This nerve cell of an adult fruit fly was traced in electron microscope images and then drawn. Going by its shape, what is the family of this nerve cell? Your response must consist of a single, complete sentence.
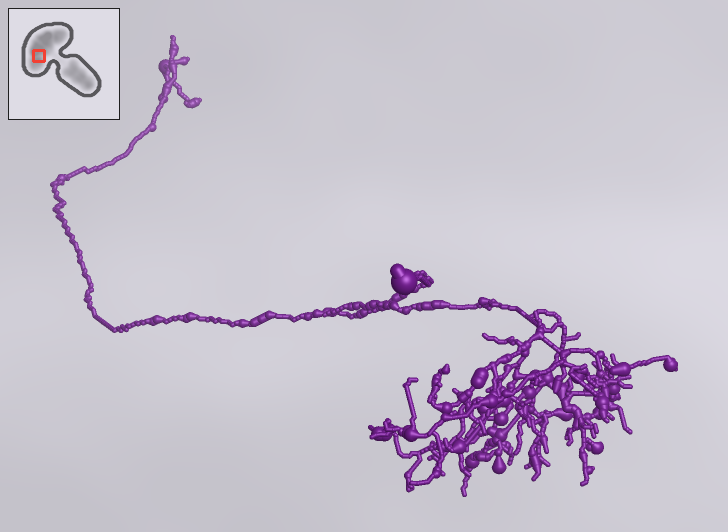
The nerve cell is filed under family LoVP.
